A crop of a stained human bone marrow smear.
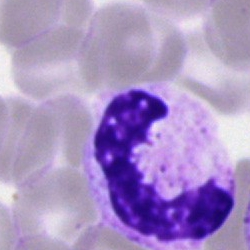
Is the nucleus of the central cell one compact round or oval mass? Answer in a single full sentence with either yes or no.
No, the nucleus has been drawn out into a curved band lacking separate lobes.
